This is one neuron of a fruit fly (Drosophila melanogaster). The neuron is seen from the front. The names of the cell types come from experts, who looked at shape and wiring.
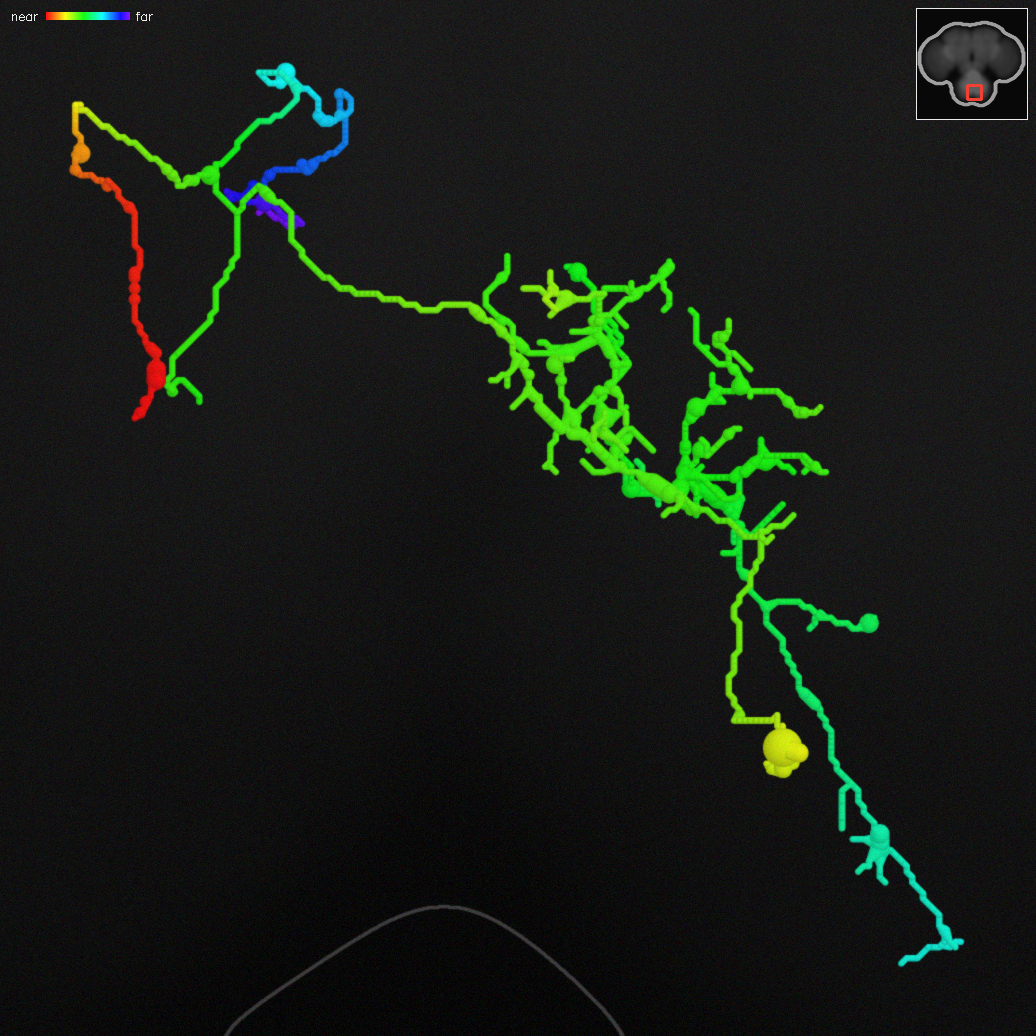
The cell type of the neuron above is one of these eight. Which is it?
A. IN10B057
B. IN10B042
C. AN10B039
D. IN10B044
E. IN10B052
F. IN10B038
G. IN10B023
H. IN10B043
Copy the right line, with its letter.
B. IN10B042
